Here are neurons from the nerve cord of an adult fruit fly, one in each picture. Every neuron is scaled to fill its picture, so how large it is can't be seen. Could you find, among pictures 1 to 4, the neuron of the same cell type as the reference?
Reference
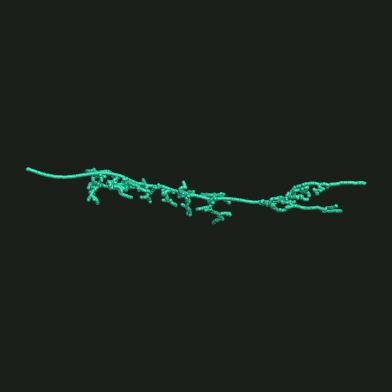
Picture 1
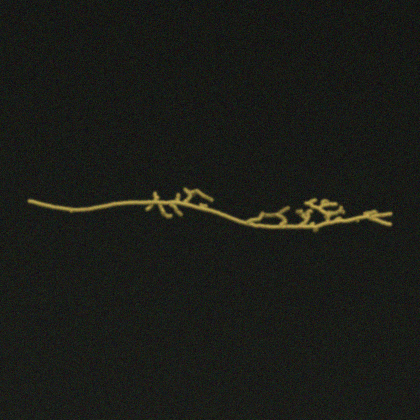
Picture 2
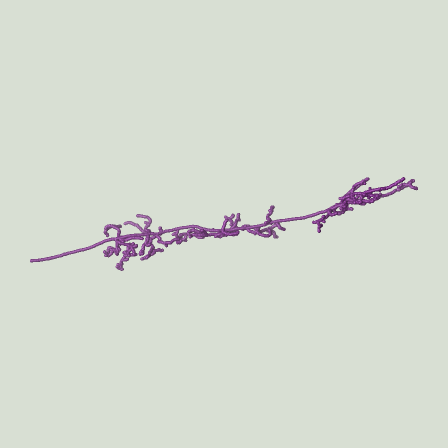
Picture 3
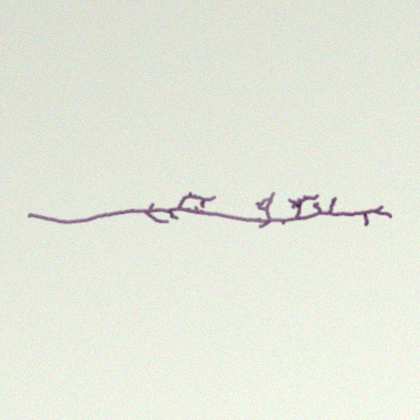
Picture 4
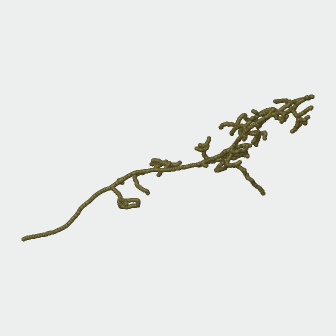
2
